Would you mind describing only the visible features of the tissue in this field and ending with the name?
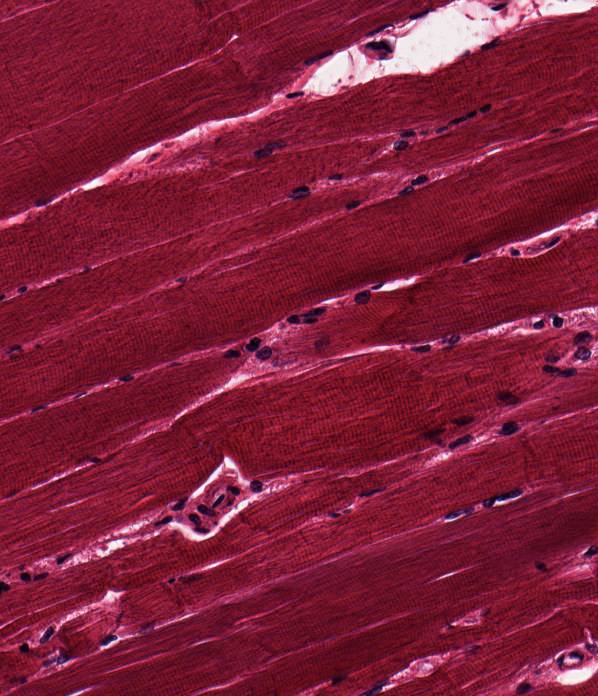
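Within the fibres I can make out fine transverse cross-striations. The dark oval nuclei sit at the fibre edges, not in the centres. The cytoplasm takes eosin as a deep red. Narrow white clefts part many fibres along their length, consistent with shrinkage during processing. This is skeletal muscle.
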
